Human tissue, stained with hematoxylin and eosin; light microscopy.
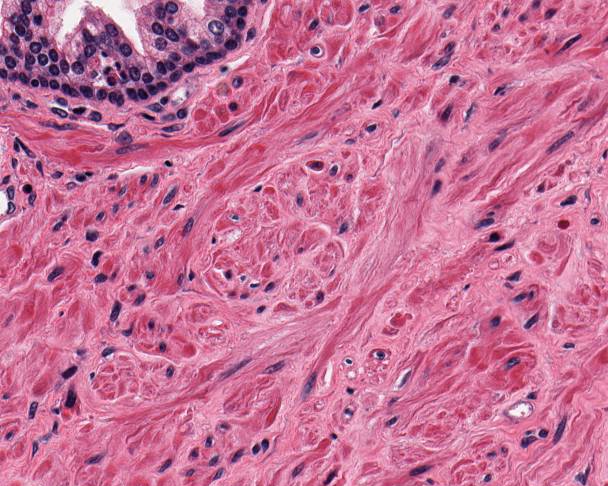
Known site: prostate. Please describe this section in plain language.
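Taking each component in turn, the stroma is dense pink fibromuscular tissue filling nearly the whole field. Epithelium is confined to the top-left corner, and above it, at the top edge, lies an empty white lumen. Smooth muscle bundles, cut lengthwise, run mainly on the diagonal across the field. Within them the nuclei are elongated, dark and spindle-shaped.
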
